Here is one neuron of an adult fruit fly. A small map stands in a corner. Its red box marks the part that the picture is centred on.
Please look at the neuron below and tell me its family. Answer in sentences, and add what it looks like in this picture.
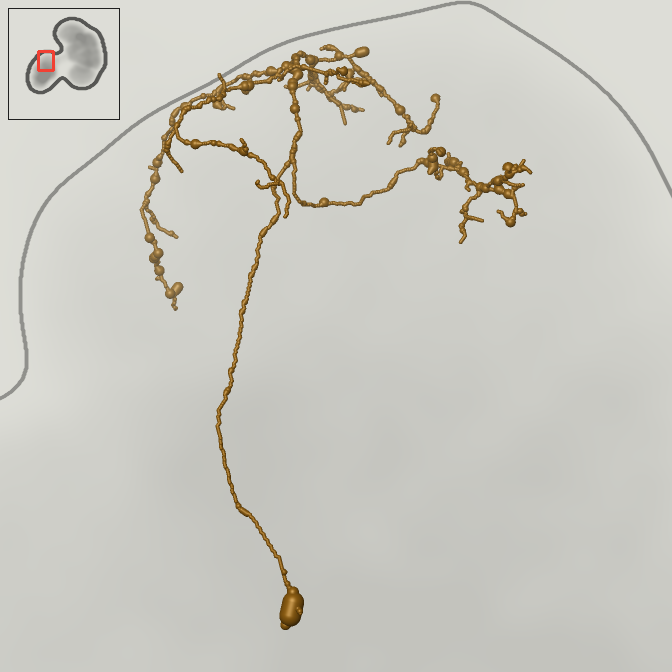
Its family is hemilineage 13B. It is a nerve-cord intrinsic neuron. The cell body can be seen at the bottom of the picture. Dozens of branch ends can be seen.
